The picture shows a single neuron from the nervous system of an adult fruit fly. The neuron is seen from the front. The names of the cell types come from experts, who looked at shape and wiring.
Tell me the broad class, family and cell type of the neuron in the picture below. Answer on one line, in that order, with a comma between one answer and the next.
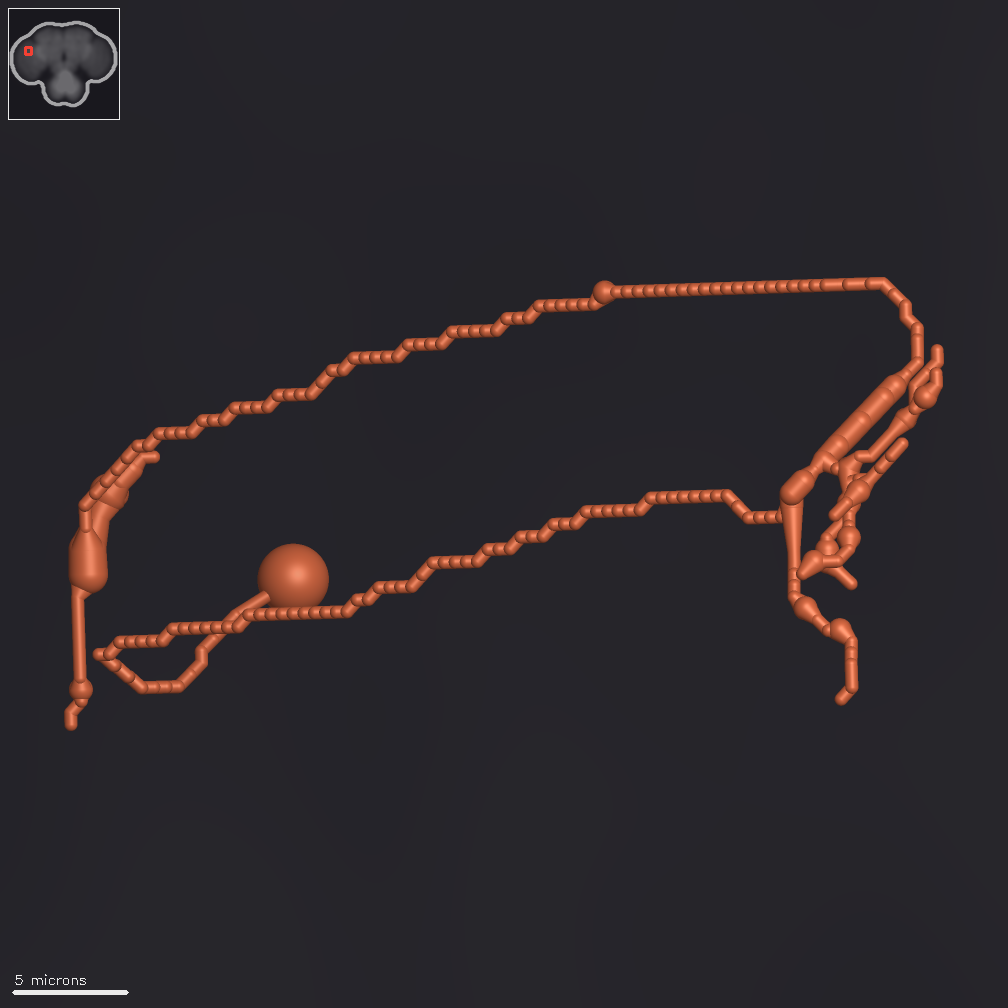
optic-lobe intrinsic neuron, T, T5a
